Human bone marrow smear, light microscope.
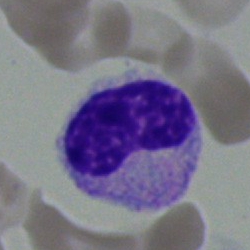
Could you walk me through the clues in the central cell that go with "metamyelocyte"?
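Look at the nucleus first: it's bean-shaped, with a shallow indentation along its lower edge, and it sits toward the upper left of the cell.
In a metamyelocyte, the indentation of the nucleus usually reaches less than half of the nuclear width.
The dent here is shallow, so that goes with a metamyelocyte. A moderate amount of pale lilac cytoplasm fills the lower right part of the cell, and it carries fine, dusty pinkish-purple granules.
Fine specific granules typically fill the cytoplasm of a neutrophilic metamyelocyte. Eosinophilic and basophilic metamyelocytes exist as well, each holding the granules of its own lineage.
These fine, dusty granules agree with the neutrophilic kind.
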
